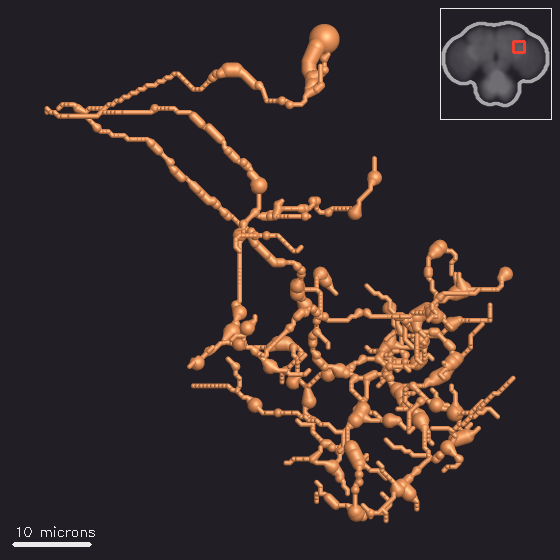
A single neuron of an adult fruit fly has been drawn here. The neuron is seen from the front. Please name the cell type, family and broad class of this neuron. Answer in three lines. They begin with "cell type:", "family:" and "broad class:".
cell type: AVLP232
family: hemilineage VLPl&d1_dorsal
broad class: central-brain intrinsic neuron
